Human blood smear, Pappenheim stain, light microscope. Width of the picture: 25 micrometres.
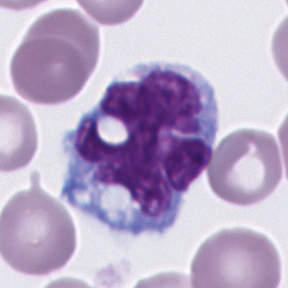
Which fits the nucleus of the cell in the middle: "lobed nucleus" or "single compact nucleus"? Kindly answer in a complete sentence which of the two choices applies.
Separate lobes or segments make up the nucleus of this cell.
